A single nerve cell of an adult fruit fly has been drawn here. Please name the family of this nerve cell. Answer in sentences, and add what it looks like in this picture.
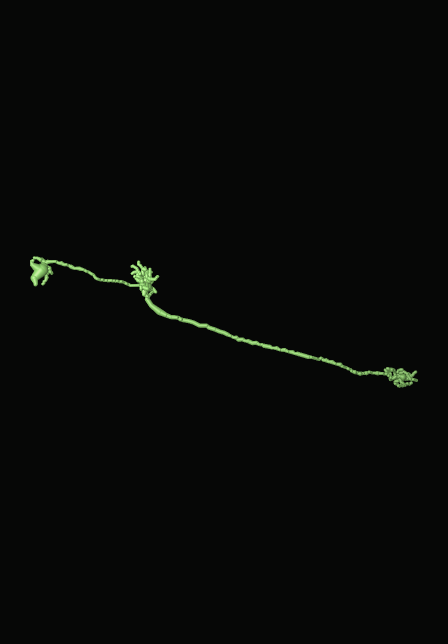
Its family is T. This is an optic-lobe intrinsic neuron. The cell body is on the left of the picture. As drawn here it is more than twice as wide as it is tall.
